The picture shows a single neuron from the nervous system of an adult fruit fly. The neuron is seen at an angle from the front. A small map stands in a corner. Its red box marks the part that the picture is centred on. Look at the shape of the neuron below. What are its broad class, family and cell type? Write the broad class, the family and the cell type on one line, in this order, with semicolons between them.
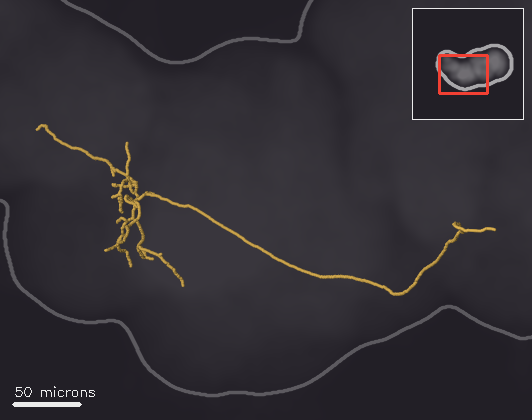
sensory neuron ascending to the brain; class mechanosensory proprioceptive; SApp04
